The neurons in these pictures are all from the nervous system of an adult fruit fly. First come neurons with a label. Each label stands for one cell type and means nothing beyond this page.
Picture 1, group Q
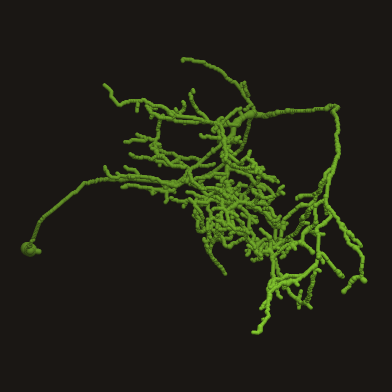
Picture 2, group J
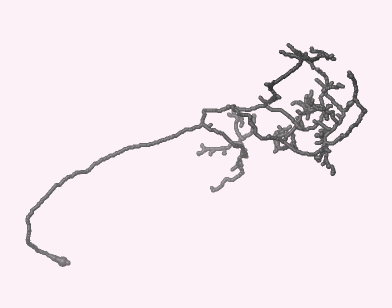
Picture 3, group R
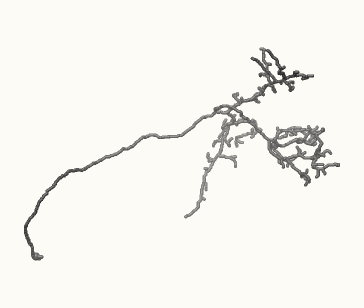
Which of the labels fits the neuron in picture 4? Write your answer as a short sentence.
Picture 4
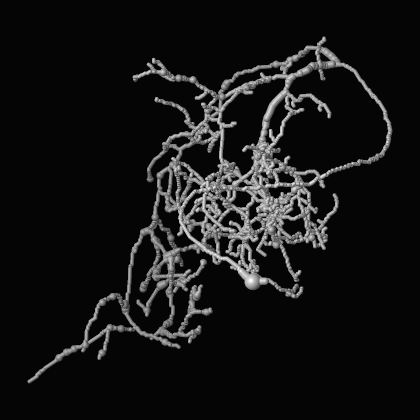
It belongs to group Q.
